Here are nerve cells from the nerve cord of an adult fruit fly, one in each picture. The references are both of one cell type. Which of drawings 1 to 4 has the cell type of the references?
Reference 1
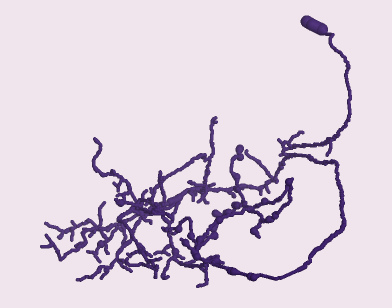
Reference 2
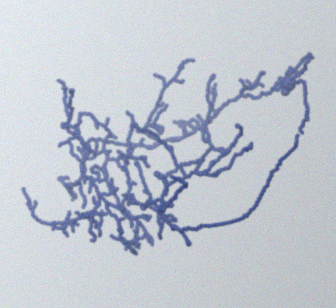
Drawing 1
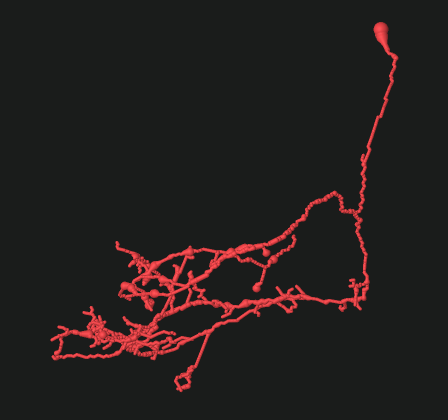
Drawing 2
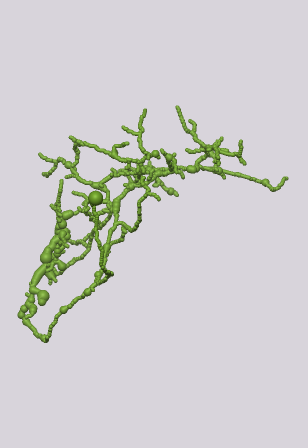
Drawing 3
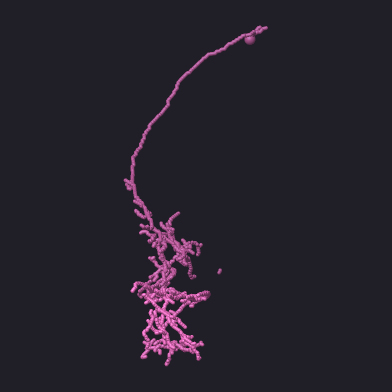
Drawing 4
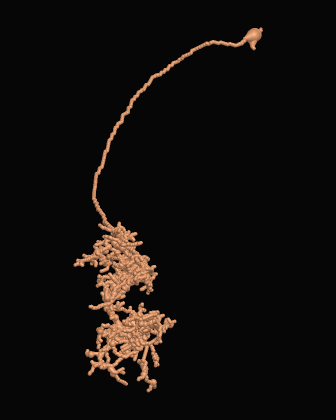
Drawing 1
